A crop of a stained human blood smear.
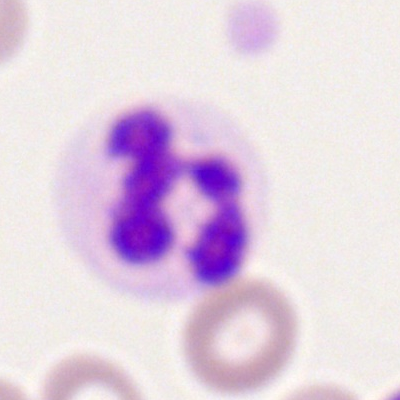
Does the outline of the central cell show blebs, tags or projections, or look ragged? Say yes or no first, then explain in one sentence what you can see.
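No. The cell outline is round and smooth.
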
